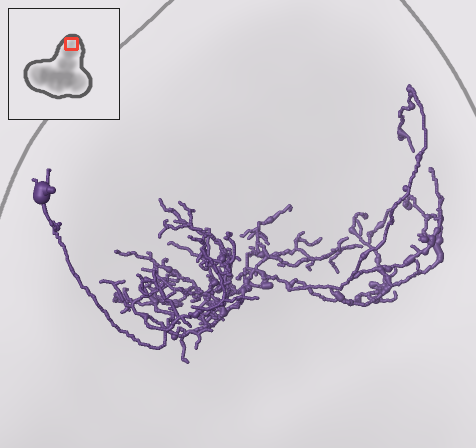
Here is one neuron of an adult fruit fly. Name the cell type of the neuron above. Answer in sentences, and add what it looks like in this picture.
The cell type is INXXX396. This is a nerve-cord intrinsic neuron. The cell body can be seen on the left of the picture. Dozens of branch ends can be seen.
